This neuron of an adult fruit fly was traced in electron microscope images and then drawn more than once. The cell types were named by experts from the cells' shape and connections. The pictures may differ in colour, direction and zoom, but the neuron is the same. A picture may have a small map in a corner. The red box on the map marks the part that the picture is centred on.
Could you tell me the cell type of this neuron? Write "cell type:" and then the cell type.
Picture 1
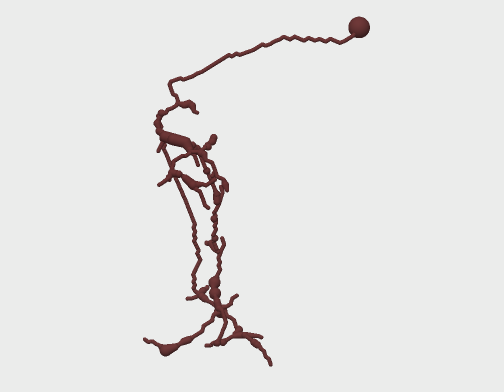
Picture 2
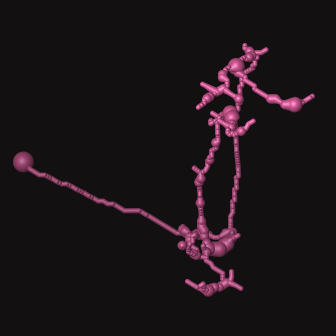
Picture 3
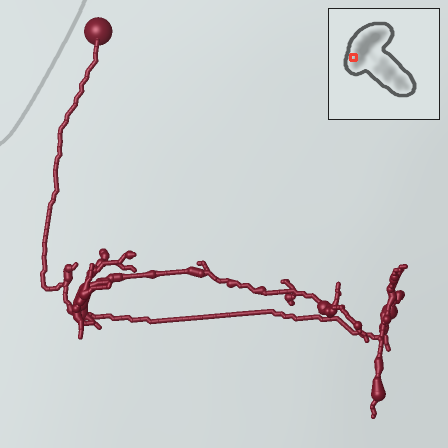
cell type: Mi15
